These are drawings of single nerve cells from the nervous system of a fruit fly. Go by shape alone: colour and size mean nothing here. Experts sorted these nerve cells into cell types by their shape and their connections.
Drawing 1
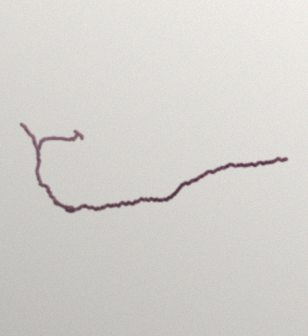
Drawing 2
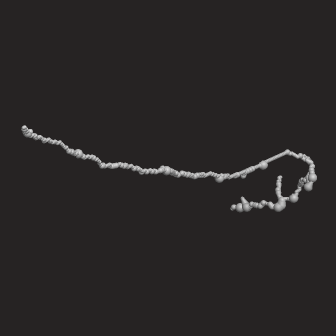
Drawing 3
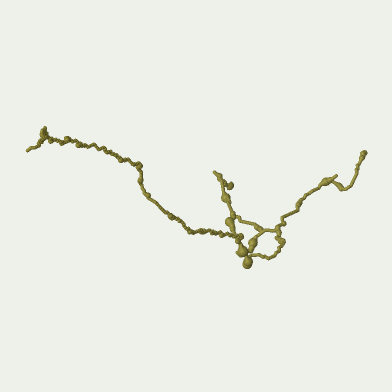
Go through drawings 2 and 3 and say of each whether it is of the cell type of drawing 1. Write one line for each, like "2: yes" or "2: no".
2: yes
3: no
